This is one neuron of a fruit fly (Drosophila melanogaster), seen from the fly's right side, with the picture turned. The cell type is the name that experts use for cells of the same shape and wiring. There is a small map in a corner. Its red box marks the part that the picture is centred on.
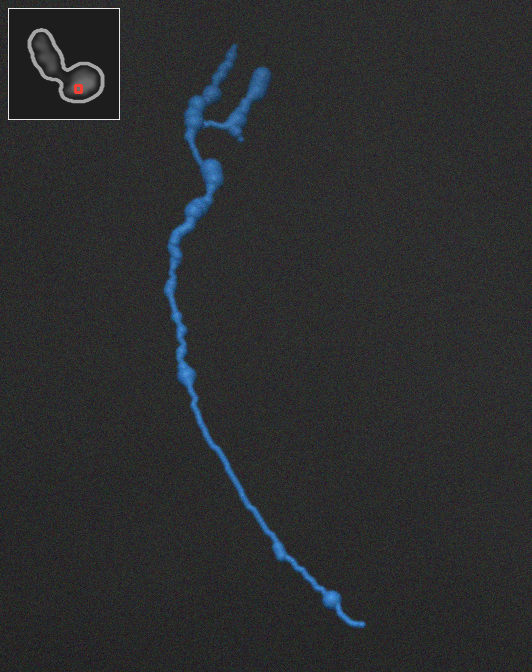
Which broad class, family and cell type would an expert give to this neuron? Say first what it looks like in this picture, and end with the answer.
No cell body is drawn. It has a dozen or fewer branch ends. Its broad class is sensory neuron entering the brain. Its family is called class mechanosensory. The cell type is JO-ED2_a.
